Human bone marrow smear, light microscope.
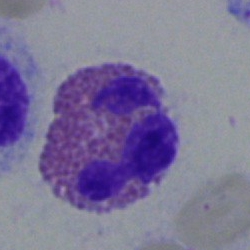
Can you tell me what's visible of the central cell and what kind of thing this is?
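Roughly round, I'd say, though the edge is finely bumpy. The nuclear lobes lie along the right and lower side, and their chromatin is dense and dark purple. What fills the cytoplasm are coarse reddish-pink granules. So this is an eosinophil.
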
